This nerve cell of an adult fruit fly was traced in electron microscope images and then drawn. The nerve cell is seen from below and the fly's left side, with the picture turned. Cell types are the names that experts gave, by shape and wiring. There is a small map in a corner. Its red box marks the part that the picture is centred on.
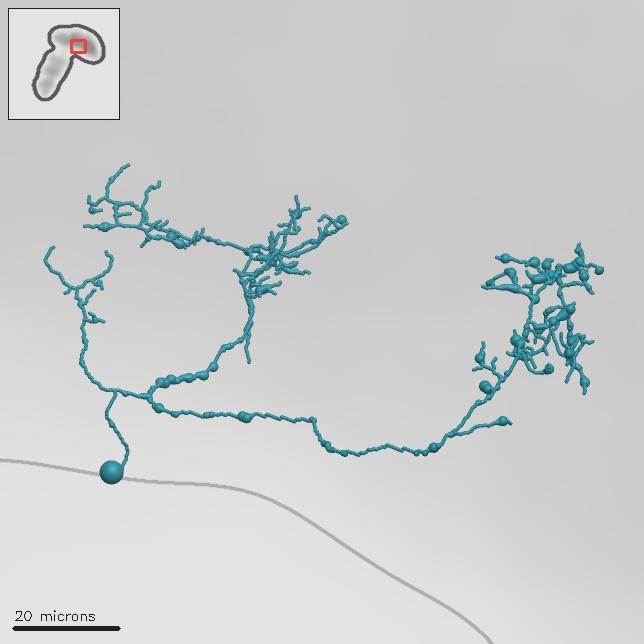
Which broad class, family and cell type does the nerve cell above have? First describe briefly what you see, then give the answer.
It is in the brain and does not reach the nerve cord. From left to right in the picture it spans about 110 microns. The picture shows dozens of branch ends. It is a central-brain intrinsic neuron. The family is hemilineage DM6_posterior. The cell type is CB2343.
